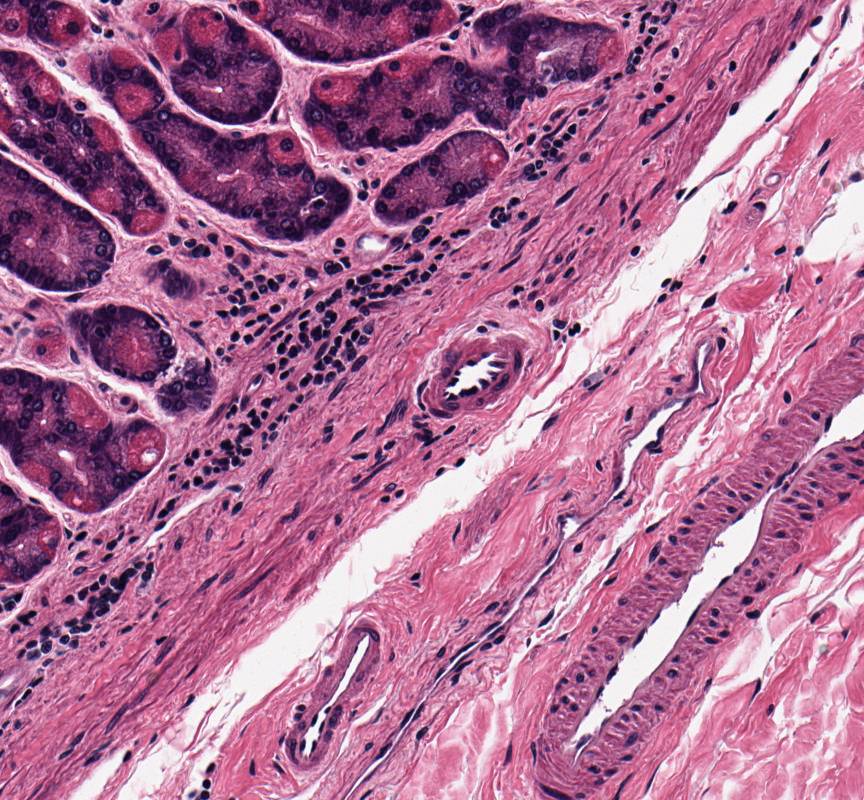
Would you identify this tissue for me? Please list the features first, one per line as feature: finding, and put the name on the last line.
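Glands: dark purple cells, scattered rounded pink cells
Vessel: small, thick-walled, star-shaped lumen, near centre
Stroma: fibre bundles diagonal, lower left to upper right
Clefts: white, splitting stroma along fibre direction
Name: stomach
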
